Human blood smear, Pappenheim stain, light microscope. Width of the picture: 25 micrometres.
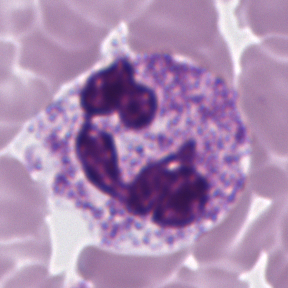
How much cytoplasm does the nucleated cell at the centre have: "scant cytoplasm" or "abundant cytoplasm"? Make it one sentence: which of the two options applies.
A wide area of cytoplasm encircles its nucleus.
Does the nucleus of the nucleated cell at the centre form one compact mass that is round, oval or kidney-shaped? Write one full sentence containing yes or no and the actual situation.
No, in this cell the nucleus is split into separate segments.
